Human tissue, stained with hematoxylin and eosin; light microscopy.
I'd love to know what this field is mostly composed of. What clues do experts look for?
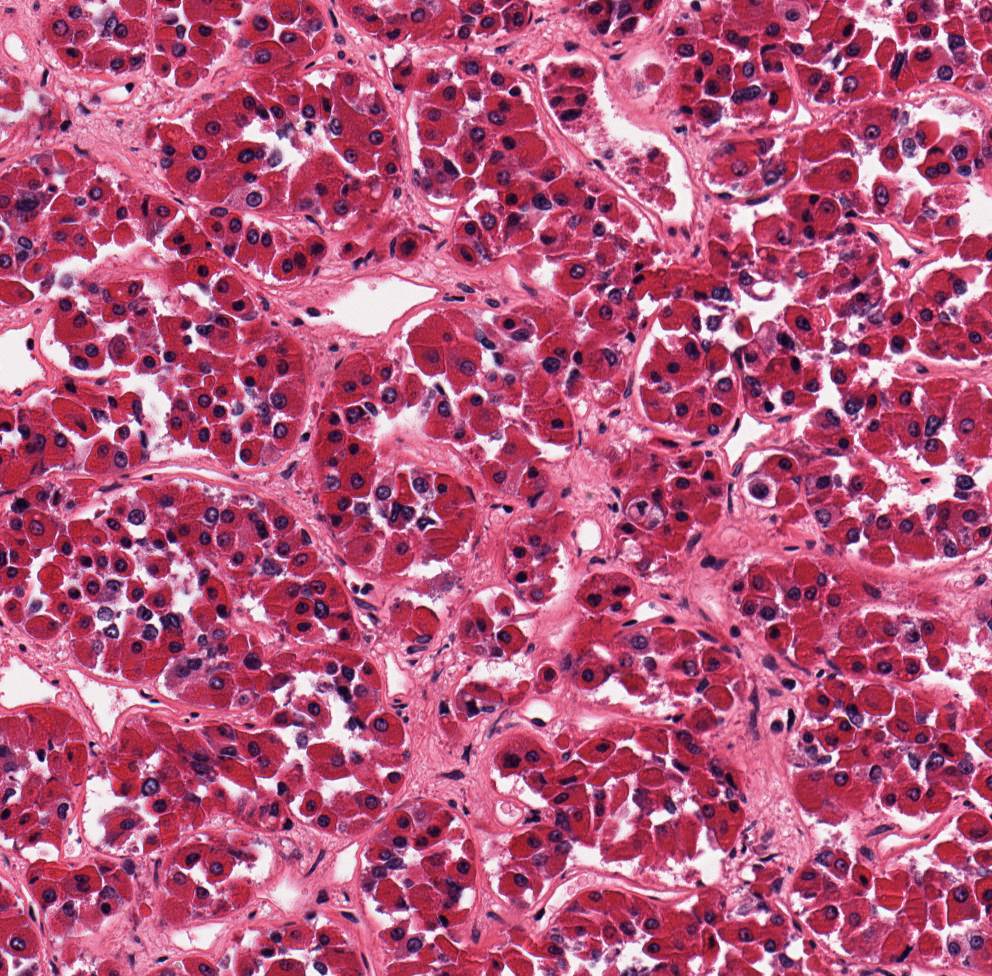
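Pars distalis of the pituitary is the main structure. Across the field, cells are grouped in rounded nests divided by thin fibrous septa.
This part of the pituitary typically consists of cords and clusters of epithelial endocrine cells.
Nuclei are fairly uniform in size from nest to nest; the septa are pale pink collagenous strands holding slender spindle-shaped nuclei. No fat cells appear anywhere.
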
